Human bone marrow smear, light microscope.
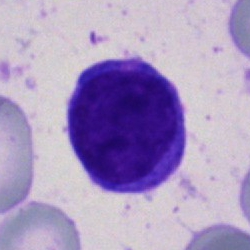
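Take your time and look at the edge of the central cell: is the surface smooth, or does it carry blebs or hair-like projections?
It is smooth, with neither blebs nor projections.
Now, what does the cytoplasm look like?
It is a thin rim of deep blue, widest at the lower right, with no granules and no vacuoles in it.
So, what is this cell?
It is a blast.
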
